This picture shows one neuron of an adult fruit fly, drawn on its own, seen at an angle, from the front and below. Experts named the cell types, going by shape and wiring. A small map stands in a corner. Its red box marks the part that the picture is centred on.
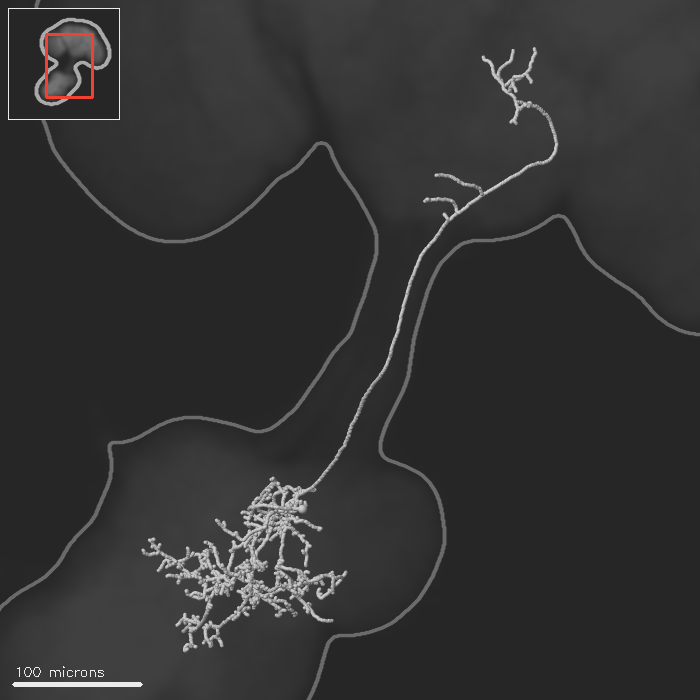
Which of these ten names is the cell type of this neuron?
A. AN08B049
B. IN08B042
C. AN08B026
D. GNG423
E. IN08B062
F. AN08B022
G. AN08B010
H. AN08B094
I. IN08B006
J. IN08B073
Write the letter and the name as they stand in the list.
A. AN08B049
